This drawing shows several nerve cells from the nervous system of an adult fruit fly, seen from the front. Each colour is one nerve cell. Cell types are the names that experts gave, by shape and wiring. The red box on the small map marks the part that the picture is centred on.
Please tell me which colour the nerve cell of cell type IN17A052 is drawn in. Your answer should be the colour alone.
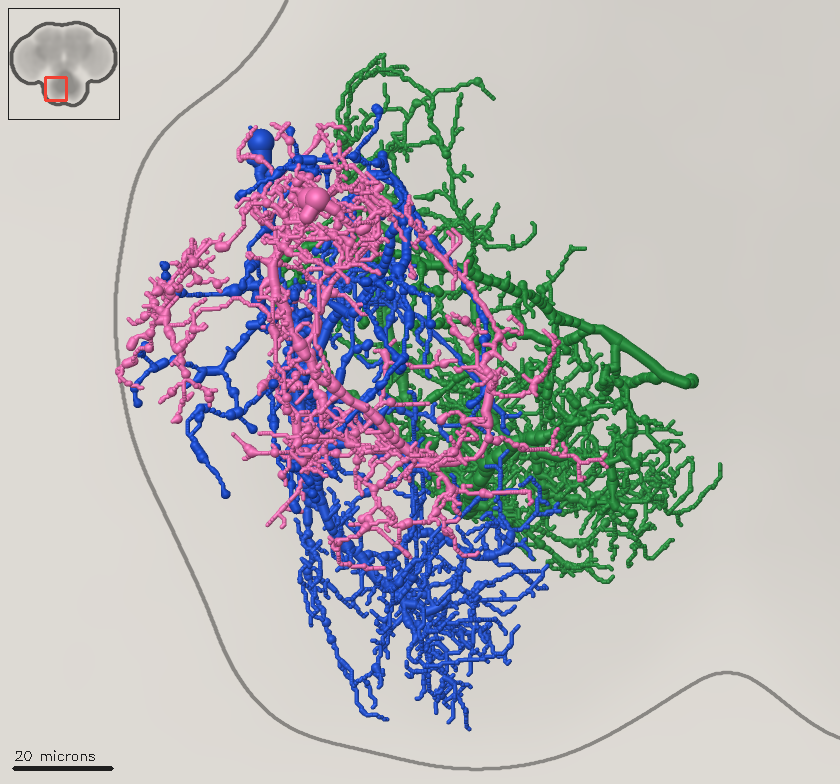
pink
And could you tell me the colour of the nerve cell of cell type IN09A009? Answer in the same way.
blue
